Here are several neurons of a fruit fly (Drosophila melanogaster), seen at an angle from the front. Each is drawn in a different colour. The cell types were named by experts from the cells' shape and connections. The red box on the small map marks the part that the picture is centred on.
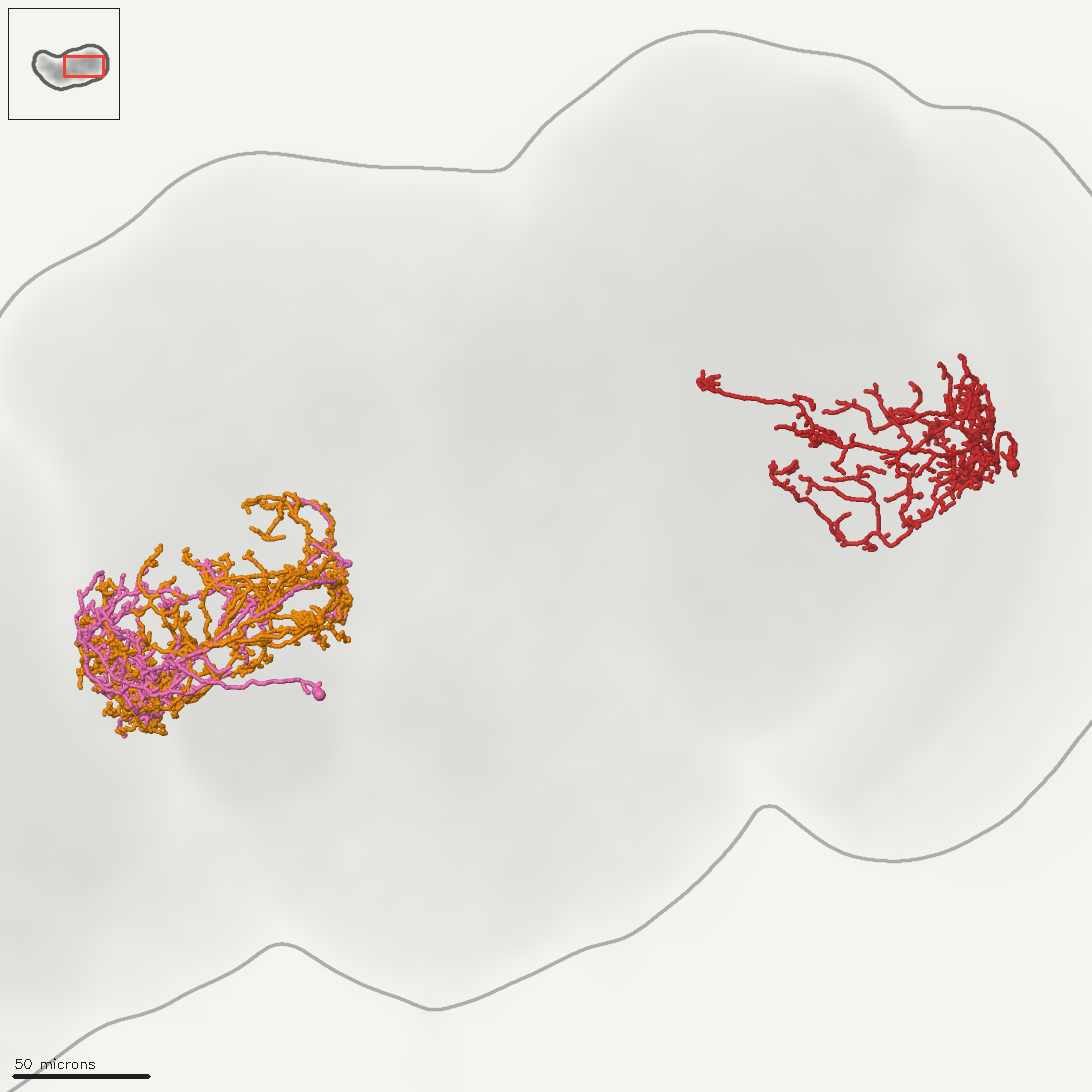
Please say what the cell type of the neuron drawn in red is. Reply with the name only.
AVLP292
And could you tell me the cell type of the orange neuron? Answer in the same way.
AVLP290_b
